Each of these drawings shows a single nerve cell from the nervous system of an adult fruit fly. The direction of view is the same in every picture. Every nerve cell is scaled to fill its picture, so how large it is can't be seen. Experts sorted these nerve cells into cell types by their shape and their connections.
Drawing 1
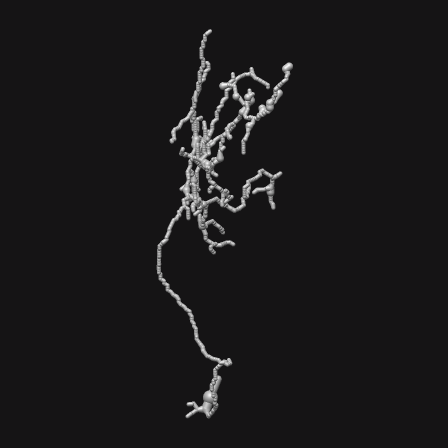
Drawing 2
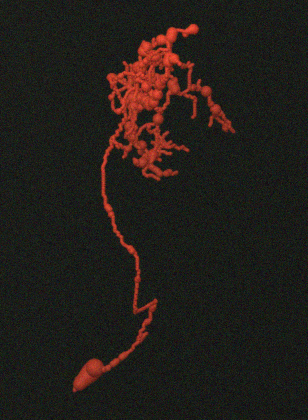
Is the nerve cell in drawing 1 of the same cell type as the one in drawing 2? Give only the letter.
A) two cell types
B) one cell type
B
